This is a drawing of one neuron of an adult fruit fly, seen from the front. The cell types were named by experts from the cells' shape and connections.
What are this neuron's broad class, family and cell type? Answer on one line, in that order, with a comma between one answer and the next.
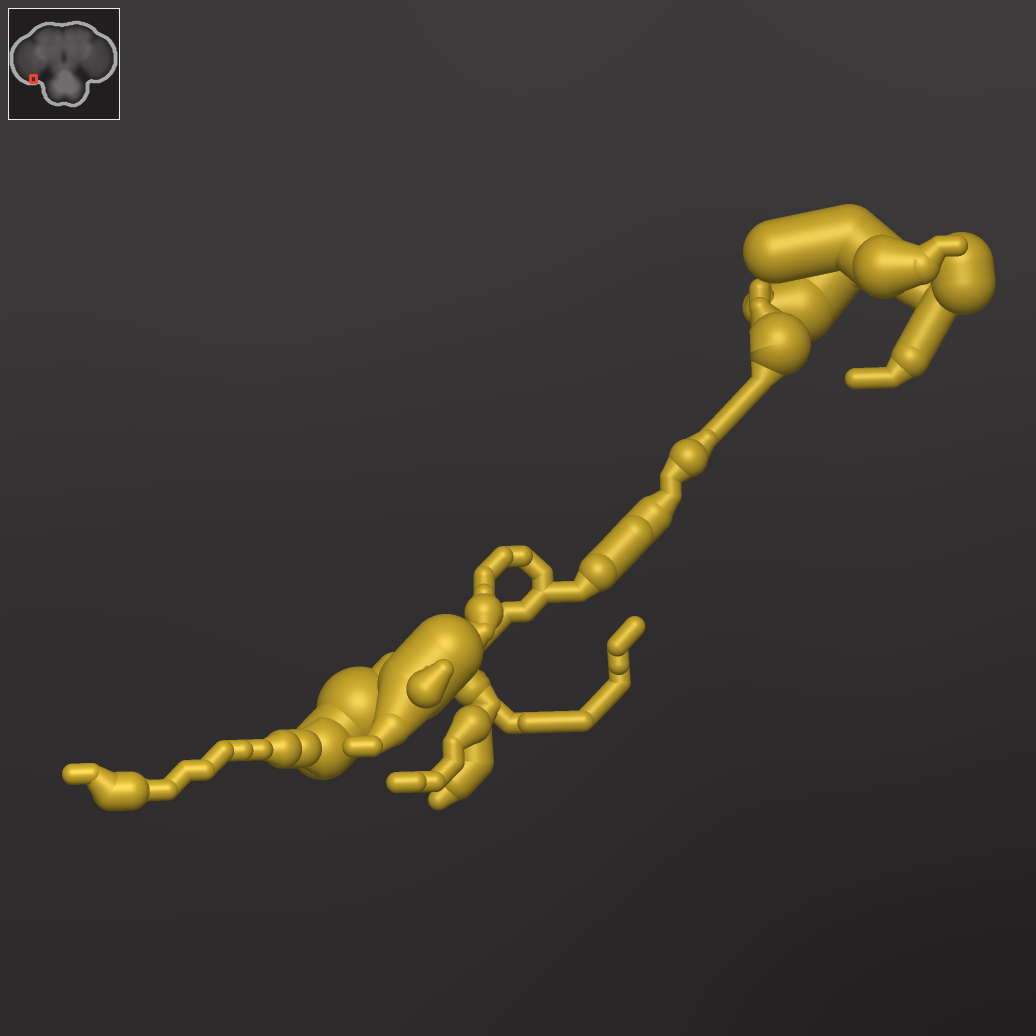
optic-lobe intrinsic neuron, L, L5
